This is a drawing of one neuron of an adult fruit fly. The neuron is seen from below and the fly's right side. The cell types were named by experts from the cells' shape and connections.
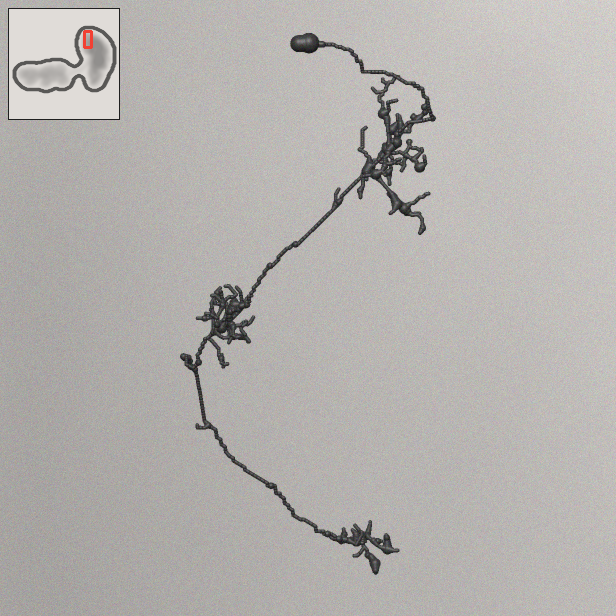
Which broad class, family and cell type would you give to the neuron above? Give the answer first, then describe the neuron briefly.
Its broad class is optic-lobe intrinsic neuron. The family is Tm. It is of cell type Tm6. It is in the brain and does not reach the nerve cord. The cell body is at the top of the picture. The picture shows dozens of branch ends.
